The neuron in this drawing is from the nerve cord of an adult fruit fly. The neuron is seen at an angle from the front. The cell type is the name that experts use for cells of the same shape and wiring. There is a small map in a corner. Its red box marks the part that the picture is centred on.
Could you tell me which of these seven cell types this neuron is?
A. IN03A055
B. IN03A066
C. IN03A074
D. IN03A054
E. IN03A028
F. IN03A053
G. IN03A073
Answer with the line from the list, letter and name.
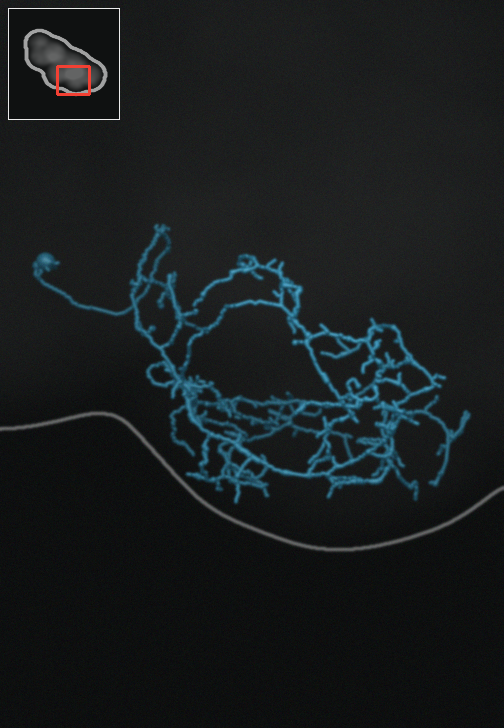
G. IN03A073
